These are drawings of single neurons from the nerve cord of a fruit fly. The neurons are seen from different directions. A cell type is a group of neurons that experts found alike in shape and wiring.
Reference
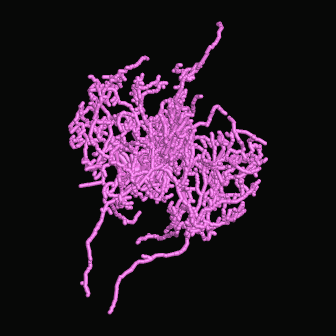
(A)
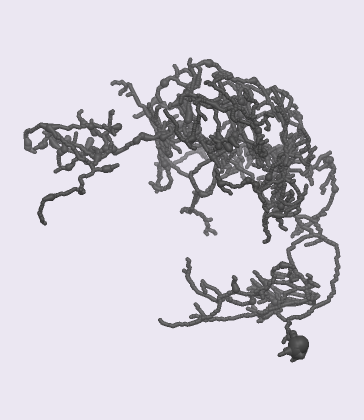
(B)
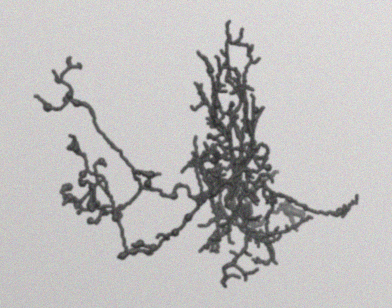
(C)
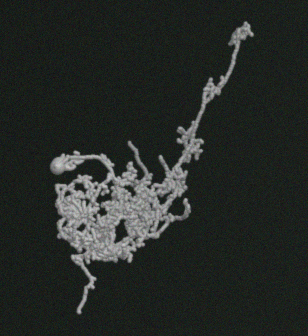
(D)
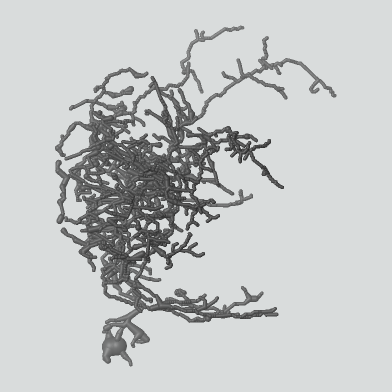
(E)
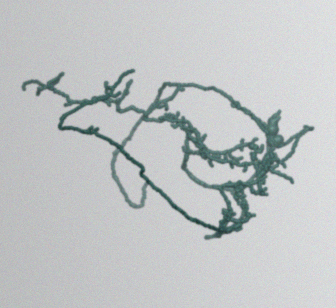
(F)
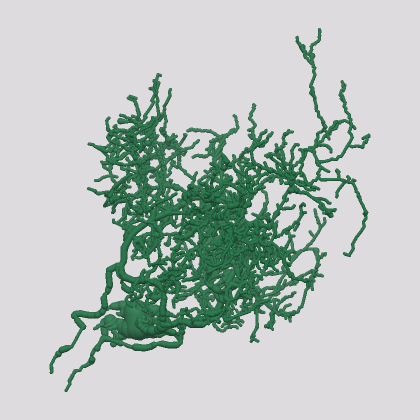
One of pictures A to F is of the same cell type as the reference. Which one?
Picture F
